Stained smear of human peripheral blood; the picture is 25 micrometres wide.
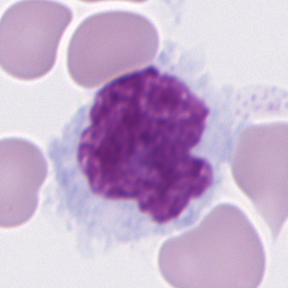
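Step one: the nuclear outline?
Irregular and lumpy with lobe-like bulges; about 14 by 12 micrometres.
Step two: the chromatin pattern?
Dark purple and mottled, with coarse clumps and paler gaps.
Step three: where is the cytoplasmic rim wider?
Left and lower, compared with the upper side.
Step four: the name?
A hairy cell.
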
